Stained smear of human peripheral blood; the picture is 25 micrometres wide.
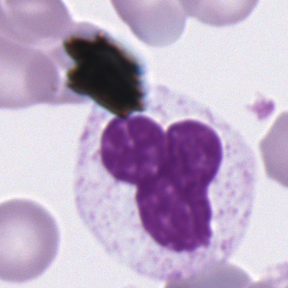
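Segmented neutrophil from a stained smear of human peripheral blood, central cell. The chromatin stains dense and deep purple, and no nucleoli are visible in the nucleus. Pale pinkish-lilac cytoplasm surrounds the nucleus on all sides, with fine purple granules scattered through it.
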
